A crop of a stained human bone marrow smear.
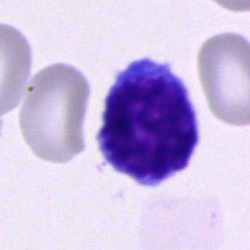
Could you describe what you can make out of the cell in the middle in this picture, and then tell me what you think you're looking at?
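Roughly oval, this one, and taller than it is wide. Its edge isn't smooth; it's finely irregular. I can't see any nucleoli, and there's no distinct rim of cytoplasm visible around the nucleus. It's a lymphocyte.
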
